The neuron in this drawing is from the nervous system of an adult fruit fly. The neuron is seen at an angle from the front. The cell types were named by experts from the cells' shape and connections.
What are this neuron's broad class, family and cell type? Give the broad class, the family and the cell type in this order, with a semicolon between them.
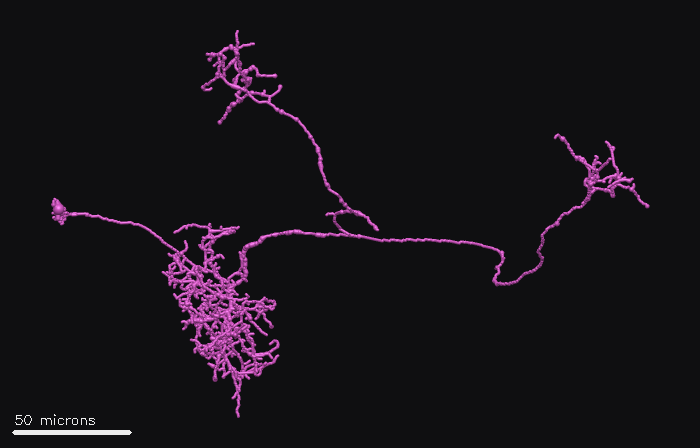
central-brain intrinsic neuron; hemilineage VLPl&d1_lateral; AVLP719m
